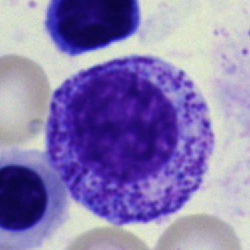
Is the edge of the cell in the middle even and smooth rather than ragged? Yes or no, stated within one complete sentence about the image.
Yes, the edge of this cell is smooth and even.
